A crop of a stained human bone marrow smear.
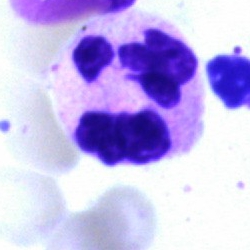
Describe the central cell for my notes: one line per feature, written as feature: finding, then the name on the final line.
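Nucleus: split into several separate lobes
Elongated lobe: lies across lower half of cell
Chromatin: dense, dark purple
Cytoplasm: fine pinkish granules
Name: segmented neutrophil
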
